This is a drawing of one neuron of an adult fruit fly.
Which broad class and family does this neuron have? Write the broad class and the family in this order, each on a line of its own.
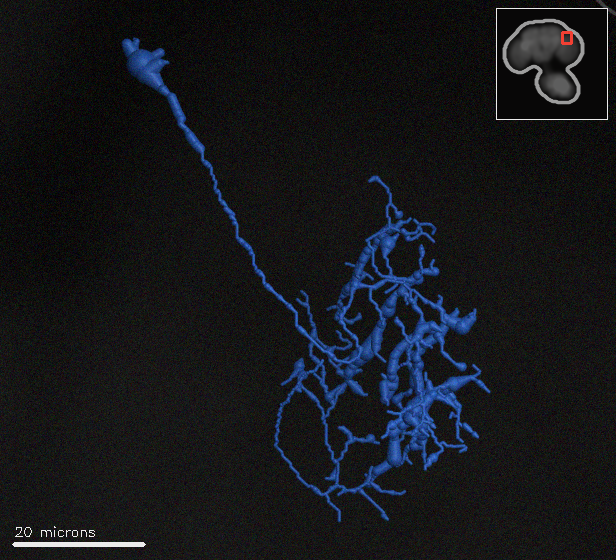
optic-lobe intrinsic neuron
Dm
